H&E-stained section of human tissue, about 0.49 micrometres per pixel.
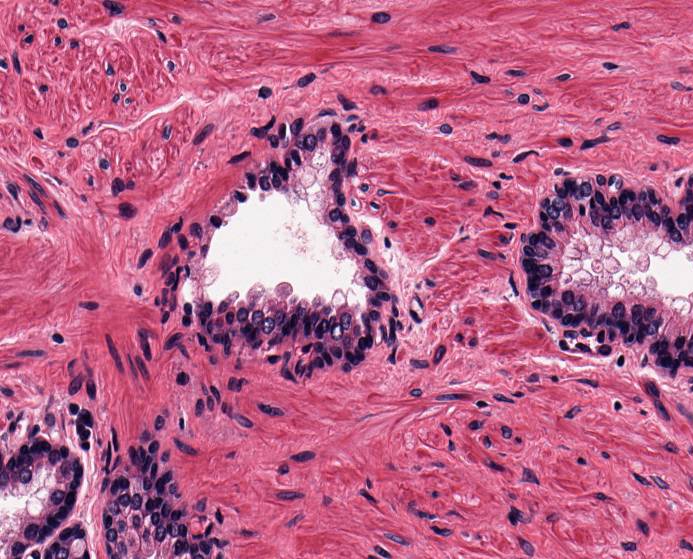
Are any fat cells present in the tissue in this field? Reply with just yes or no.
No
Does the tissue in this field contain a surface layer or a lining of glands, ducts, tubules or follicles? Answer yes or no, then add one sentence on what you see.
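Yes. The nuclei lining the central gland are dark, round to oval and crowded in more than one row.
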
